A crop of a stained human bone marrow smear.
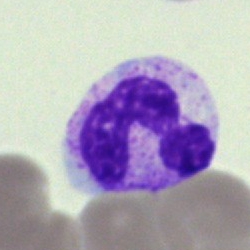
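Segmented neutrophil in a stained human bone marrow smear. The round, smooth cell holds a nucleus bent into a curved band, its open side facing downward. Chromatin is dark purple and coarsely clumped, and no nucleoli are visible.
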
